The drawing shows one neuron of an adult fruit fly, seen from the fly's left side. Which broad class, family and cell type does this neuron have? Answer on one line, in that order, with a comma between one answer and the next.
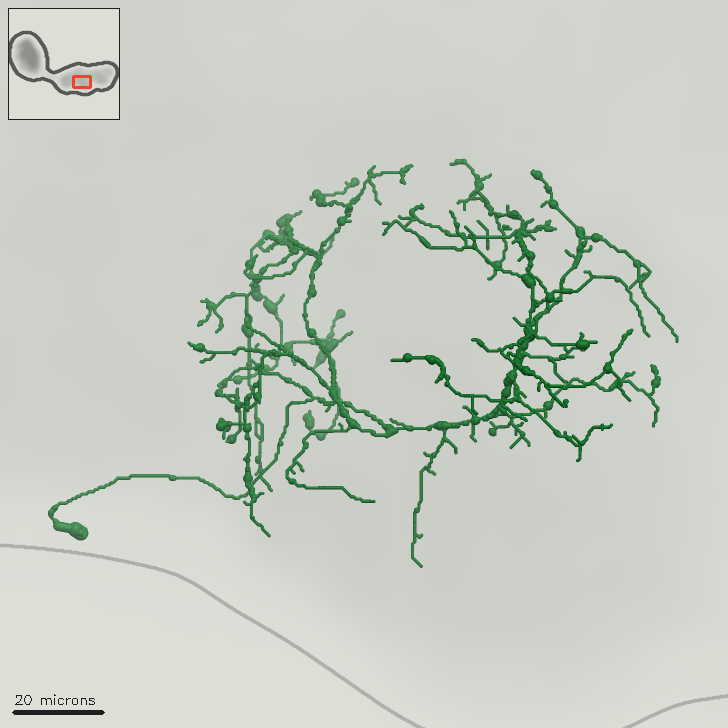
nerve-cord intrinsic neuron, hemilineage 16B, IN16B077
